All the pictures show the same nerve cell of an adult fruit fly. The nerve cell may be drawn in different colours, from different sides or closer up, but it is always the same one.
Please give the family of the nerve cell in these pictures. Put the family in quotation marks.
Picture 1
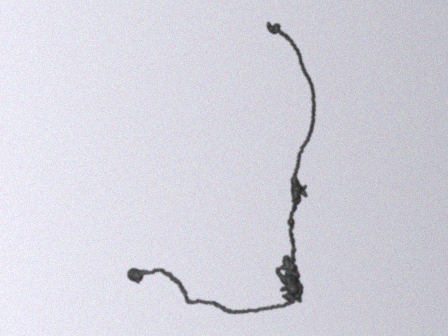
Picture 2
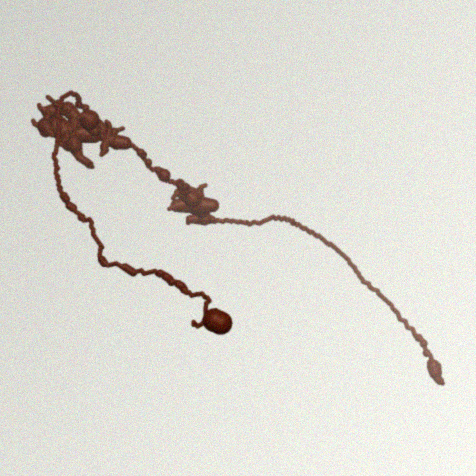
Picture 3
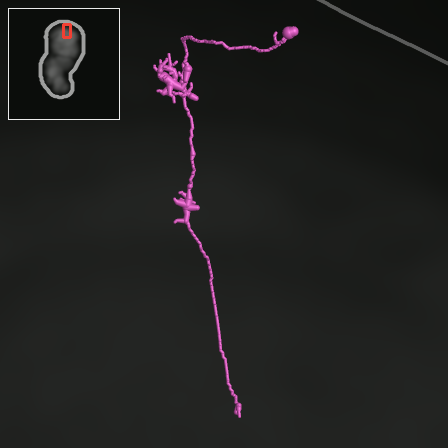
"Tm"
